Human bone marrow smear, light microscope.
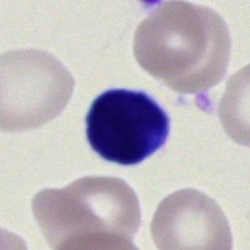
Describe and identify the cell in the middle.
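A round, smooth outline bounds the cell. Its chromatin is dense and stains a deep blue-purple. Around the nucleus, cytoplasm is at most a barely visible thin rim. No vacuoles are visible anywhere in the cell. The cell is a lymphocyte.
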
